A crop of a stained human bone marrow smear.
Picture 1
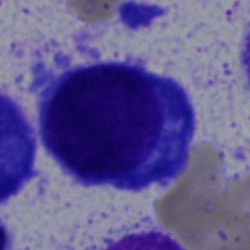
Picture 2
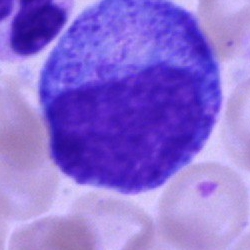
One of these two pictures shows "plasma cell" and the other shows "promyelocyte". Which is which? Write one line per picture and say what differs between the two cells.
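In picture 1 we see a plasma cell: No distinct granules are seen in the cytoplasm.
In picture 2 we see a promyelocyte: Small purple granules are scattered through the cytoplasm.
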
